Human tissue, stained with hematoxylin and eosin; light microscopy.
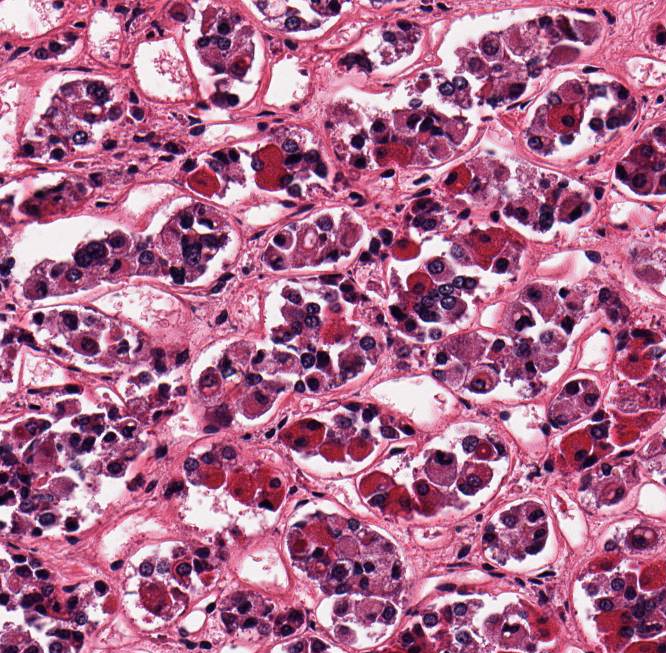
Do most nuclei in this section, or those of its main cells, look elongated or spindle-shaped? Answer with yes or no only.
No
